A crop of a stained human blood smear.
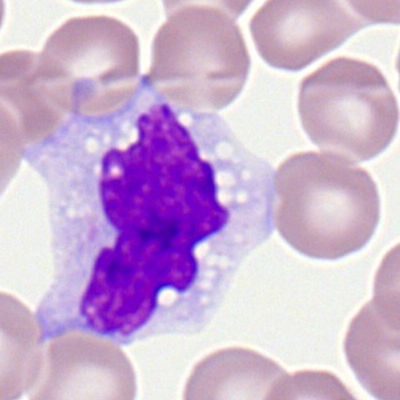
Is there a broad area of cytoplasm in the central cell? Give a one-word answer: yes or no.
Yes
